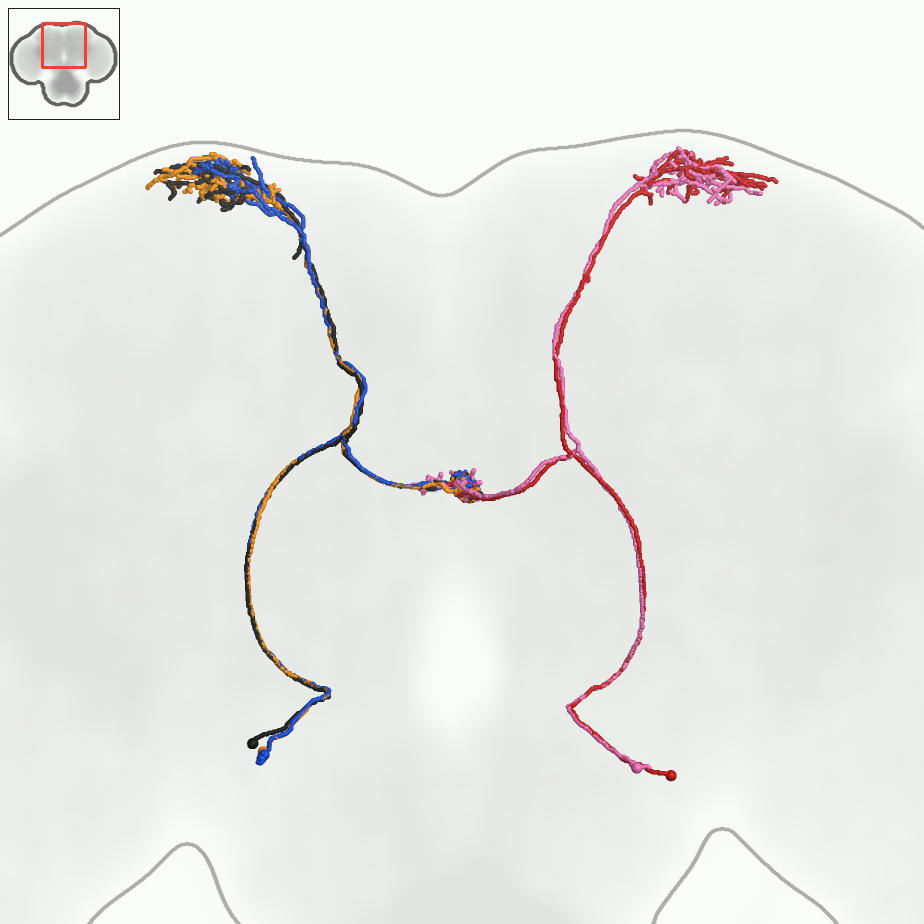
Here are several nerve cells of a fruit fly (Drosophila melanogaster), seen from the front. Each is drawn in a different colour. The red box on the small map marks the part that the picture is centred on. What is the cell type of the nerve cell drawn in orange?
SA2_c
